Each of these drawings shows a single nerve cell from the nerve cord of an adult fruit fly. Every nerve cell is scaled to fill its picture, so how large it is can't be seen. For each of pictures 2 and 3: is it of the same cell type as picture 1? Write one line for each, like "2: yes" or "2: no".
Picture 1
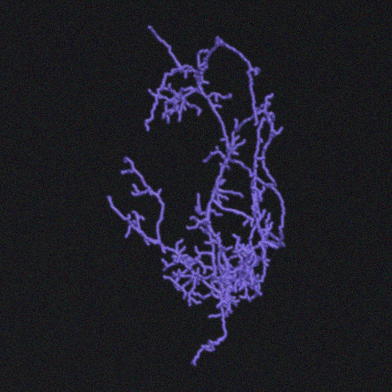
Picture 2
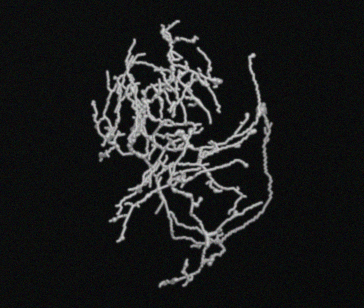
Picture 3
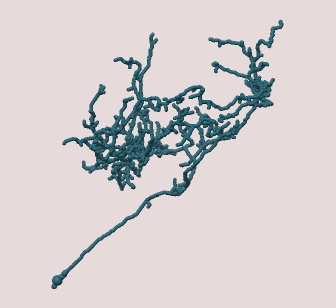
2: no
3: yes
